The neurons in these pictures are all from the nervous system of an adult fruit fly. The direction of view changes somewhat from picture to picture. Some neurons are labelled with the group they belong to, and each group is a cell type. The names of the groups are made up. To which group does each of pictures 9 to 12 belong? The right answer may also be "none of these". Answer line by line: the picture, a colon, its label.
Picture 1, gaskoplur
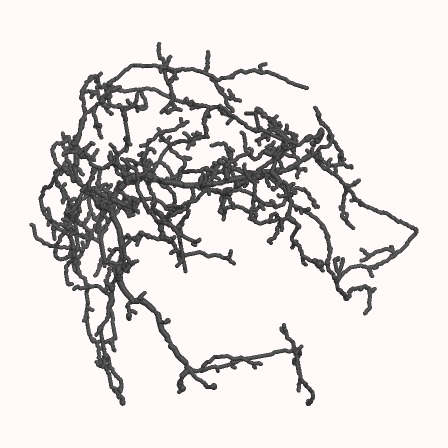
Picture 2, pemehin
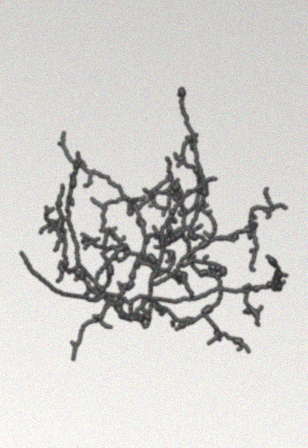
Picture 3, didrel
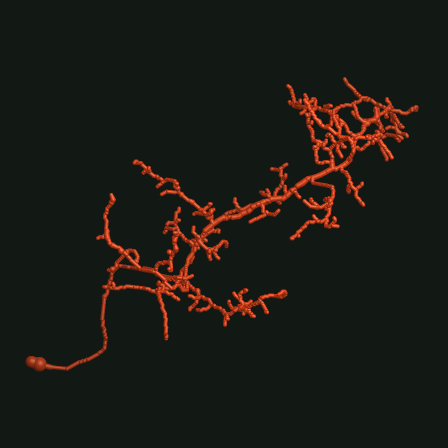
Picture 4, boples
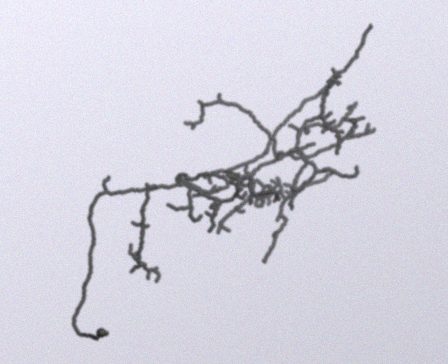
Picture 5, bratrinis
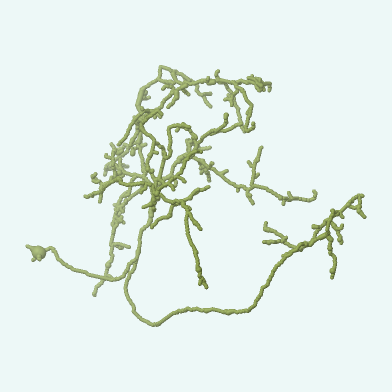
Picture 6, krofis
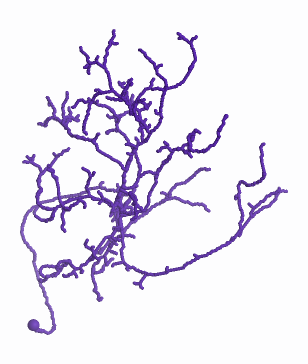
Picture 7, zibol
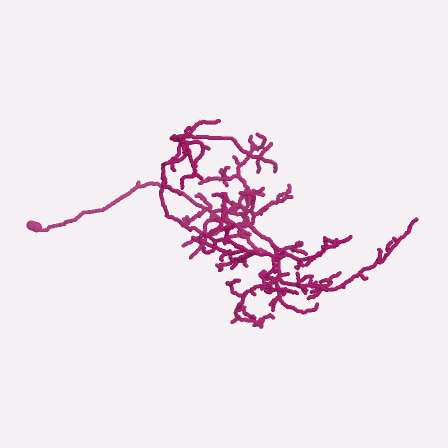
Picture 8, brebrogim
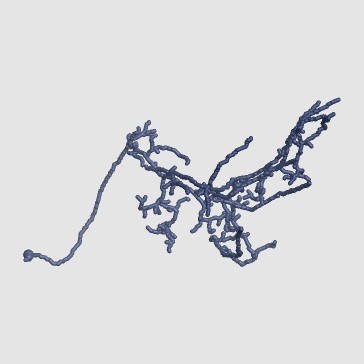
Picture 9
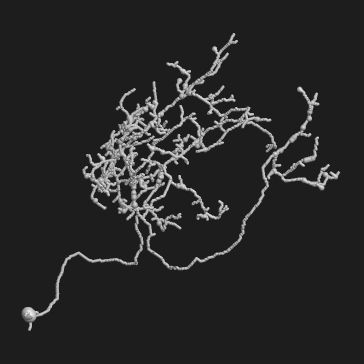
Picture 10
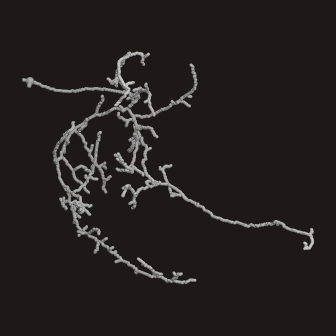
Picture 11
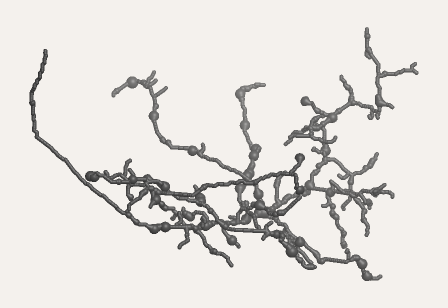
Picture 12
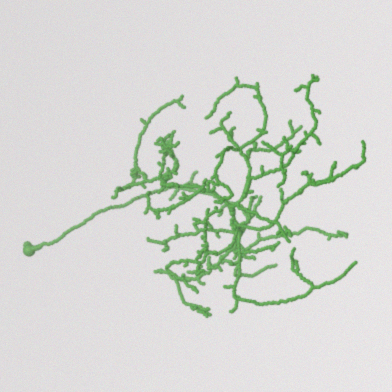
9: bratrinis
10: none of these
11: boples
12: krofis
